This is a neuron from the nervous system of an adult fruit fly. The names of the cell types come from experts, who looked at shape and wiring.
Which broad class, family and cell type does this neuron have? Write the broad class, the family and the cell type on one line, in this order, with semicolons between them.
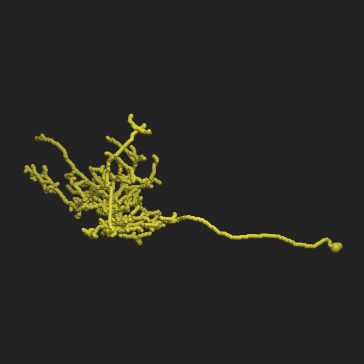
nerve-cord intrinsic neuron; hemilineage 01B; IN01B040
